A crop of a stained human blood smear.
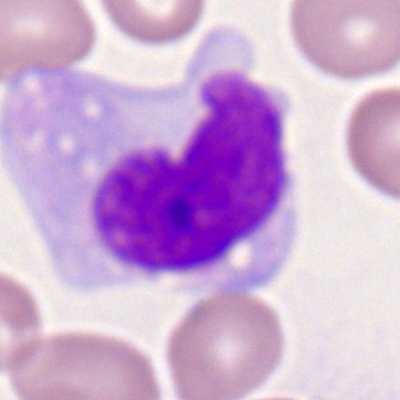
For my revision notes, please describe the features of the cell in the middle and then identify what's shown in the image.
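First, the outline is irregular, with a rounded bulge projecting from the top edge. Second, the nucleus is curved and folded, deeply indented on its upper side. Third, that nucleus lies in the right half of the cell. Fourth, several small clear vacuoles sit in the cytoplasm on the left side. The cell is a monocyte.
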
